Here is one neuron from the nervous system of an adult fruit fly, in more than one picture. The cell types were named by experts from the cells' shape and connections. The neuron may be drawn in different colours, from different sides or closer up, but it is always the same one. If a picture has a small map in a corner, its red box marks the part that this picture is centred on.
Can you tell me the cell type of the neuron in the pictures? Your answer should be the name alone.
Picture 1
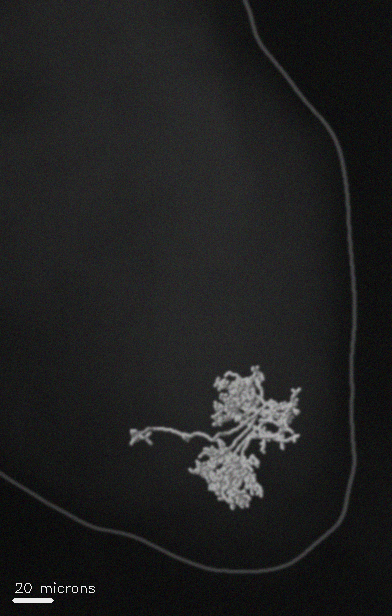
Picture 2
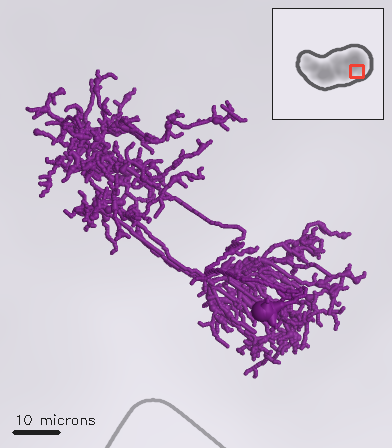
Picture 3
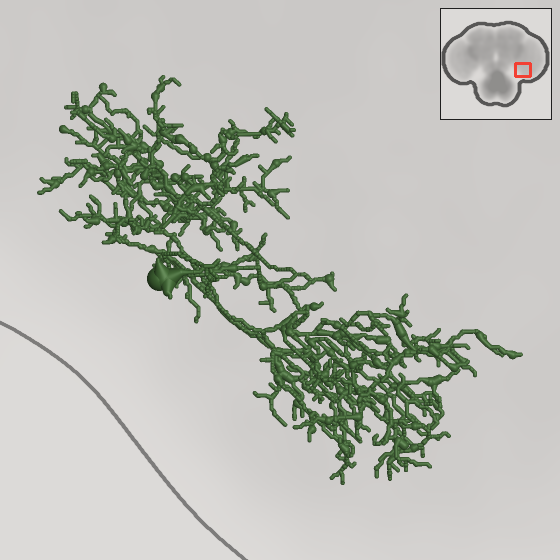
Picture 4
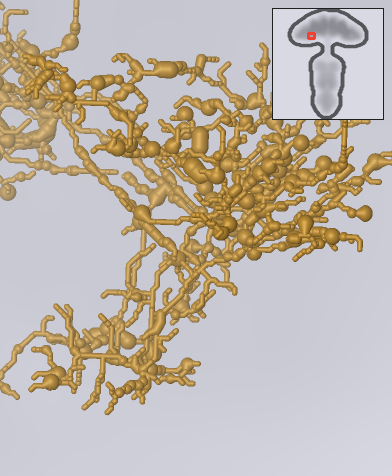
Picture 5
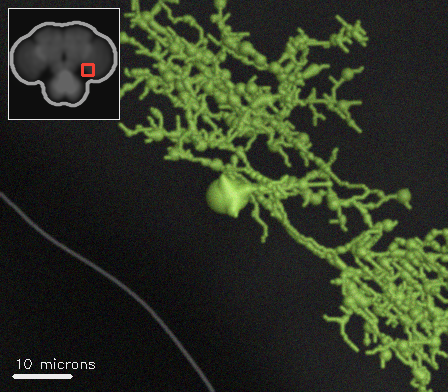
TmY19a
